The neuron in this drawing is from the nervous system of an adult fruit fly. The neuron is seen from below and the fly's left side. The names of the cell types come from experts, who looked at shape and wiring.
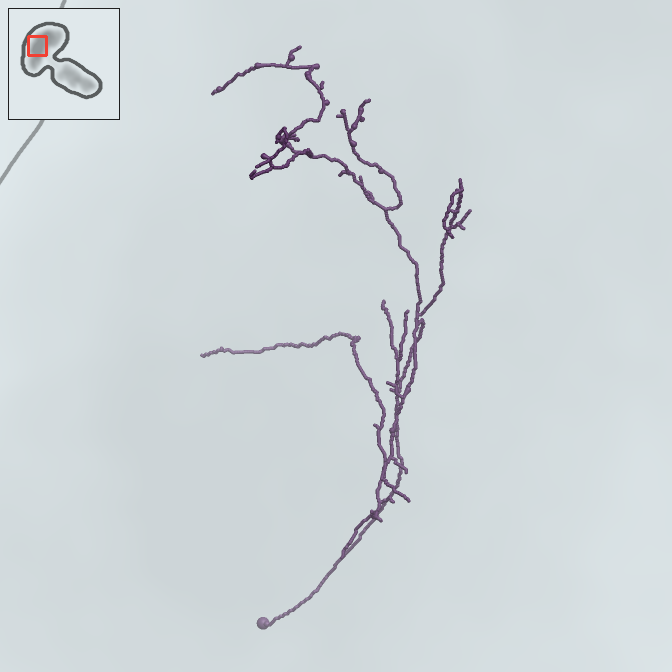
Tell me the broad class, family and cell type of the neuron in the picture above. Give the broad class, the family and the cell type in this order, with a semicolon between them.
central-brain intrinsic neuron; hemilineage DL2_dorsal; SMP270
